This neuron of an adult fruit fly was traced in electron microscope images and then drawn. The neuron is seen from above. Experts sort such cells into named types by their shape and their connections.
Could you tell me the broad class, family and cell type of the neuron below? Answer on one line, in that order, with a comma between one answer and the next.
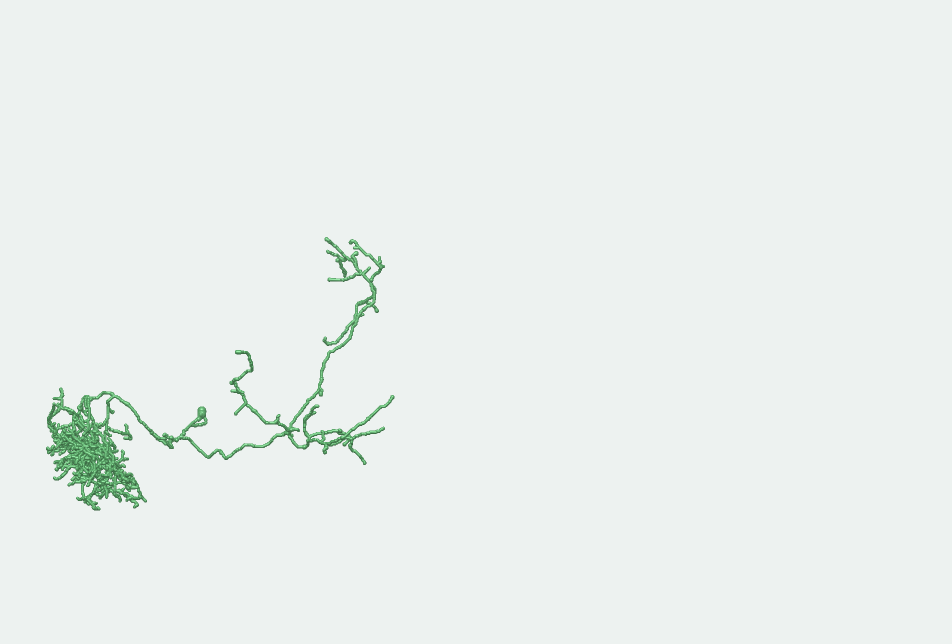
visual projection neuron, LoVP, LoVP89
